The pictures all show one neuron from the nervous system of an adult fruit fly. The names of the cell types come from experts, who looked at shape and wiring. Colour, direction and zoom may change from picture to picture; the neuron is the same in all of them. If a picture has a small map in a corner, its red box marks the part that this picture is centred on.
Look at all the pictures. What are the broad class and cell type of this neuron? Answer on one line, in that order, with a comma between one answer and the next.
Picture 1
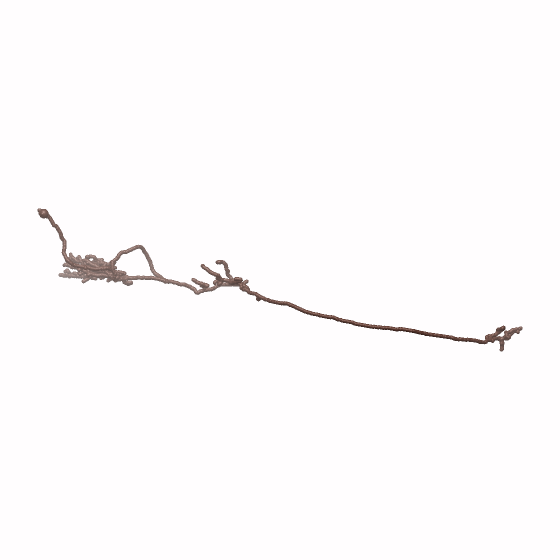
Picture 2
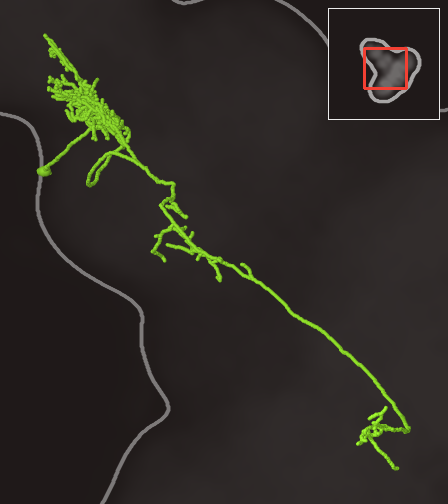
ascending neuron, ANXXX171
